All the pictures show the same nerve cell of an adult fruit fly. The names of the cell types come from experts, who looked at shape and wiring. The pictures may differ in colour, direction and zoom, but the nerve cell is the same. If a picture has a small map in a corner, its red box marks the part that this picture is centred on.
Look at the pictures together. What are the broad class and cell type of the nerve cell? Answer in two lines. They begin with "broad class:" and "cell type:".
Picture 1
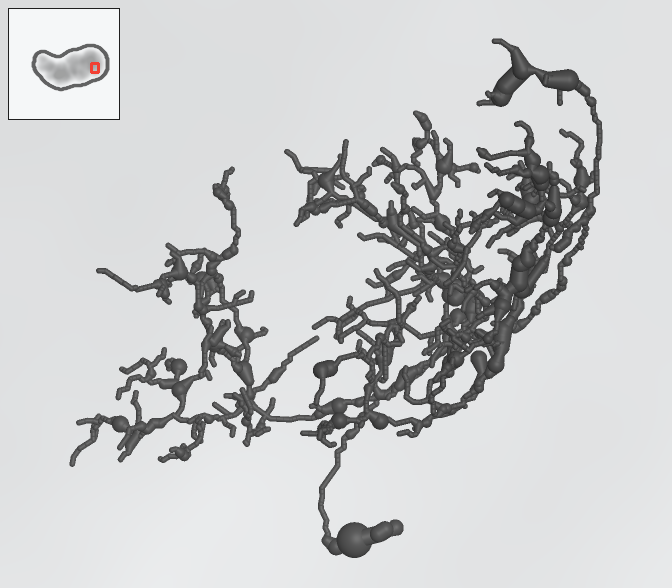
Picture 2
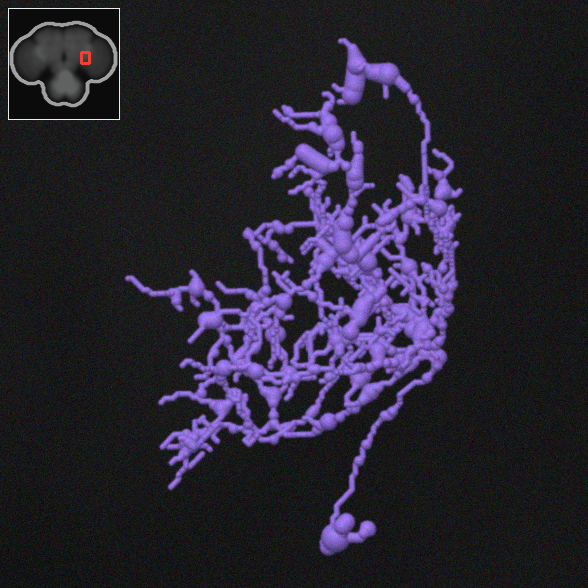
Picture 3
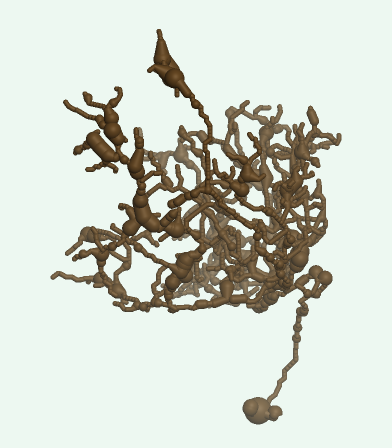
broad class: central-brain intrinsic neuron
cell type: CB1809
